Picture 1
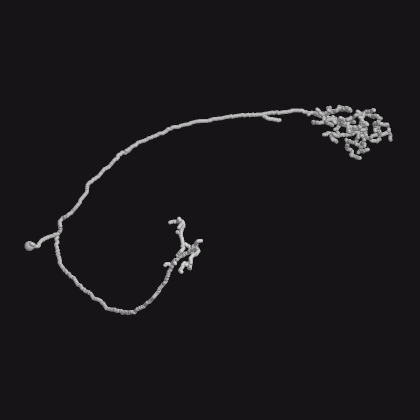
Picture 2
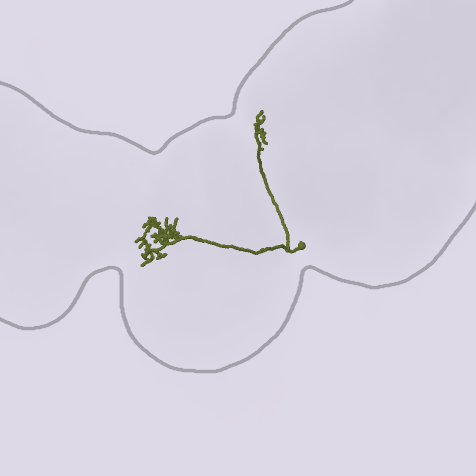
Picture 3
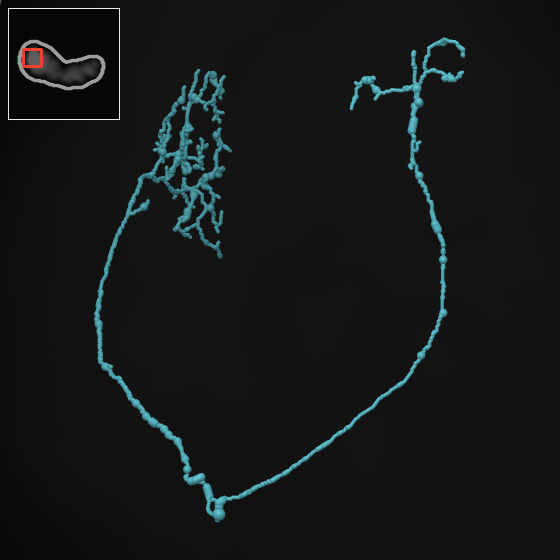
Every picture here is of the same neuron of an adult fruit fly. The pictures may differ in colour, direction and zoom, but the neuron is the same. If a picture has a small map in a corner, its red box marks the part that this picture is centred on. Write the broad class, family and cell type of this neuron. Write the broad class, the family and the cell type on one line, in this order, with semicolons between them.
visual projection neuron; MeVP; MeVP1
